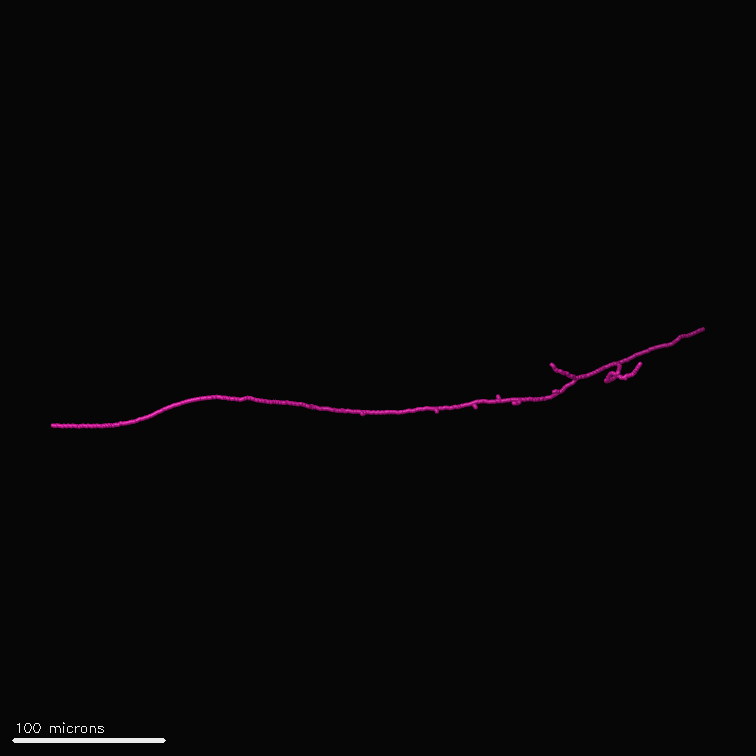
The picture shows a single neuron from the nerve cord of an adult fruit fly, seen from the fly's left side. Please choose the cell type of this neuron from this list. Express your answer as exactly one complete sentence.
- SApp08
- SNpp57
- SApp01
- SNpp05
By type, the neuron is SApp08.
